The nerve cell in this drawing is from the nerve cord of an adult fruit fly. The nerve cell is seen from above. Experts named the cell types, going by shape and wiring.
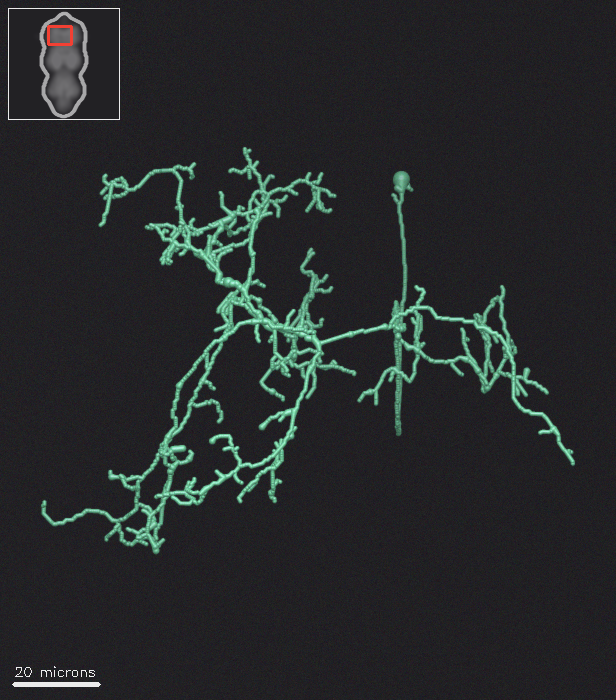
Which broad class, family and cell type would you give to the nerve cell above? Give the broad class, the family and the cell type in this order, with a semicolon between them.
nerve-cord intrinsic neuron; hemilineage 02A; IN02A029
